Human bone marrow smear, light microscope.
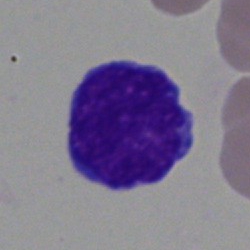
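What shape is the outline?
Roughly round, though there's a small irregular bulge on the right side.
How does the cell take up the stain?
It's deep blue-purple all the way through.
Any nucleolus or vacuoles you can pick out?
Neither: no distinct nucleolus, and no vacuoles anywhere in the cell.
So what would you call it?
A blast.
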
